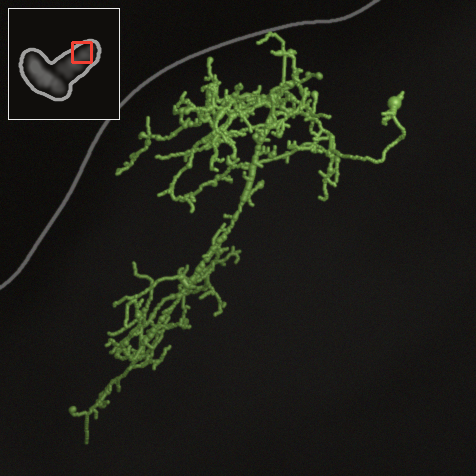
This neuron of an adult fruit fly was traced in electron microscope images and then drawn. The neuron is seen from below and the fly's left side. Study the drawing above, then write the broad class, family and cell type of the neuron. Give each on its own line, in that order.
nerve-cord intrinsic neuron
hemilineage 13A
IN13A026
